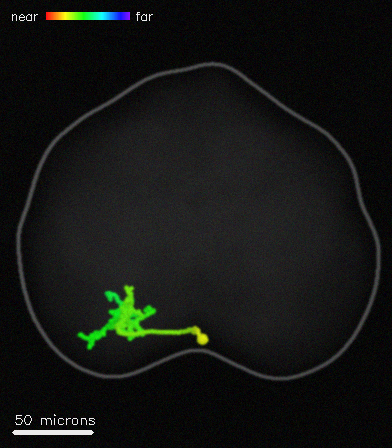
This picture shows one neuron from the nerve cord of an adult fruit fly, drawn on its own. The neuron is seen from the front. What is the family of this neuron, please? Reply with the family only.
hemilineage 14A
